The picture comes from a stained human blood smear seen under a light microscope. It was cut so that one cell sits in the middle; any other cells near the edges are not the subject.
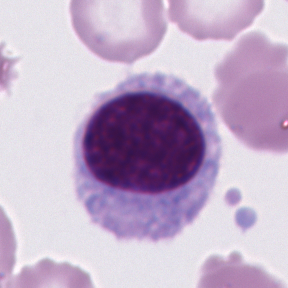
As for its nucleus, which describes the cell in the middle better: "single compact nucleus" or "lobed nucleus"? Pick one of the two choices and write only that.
Single compact nucleus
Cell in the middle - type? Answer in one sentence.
For this crop, the central cell is a hairy cell.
